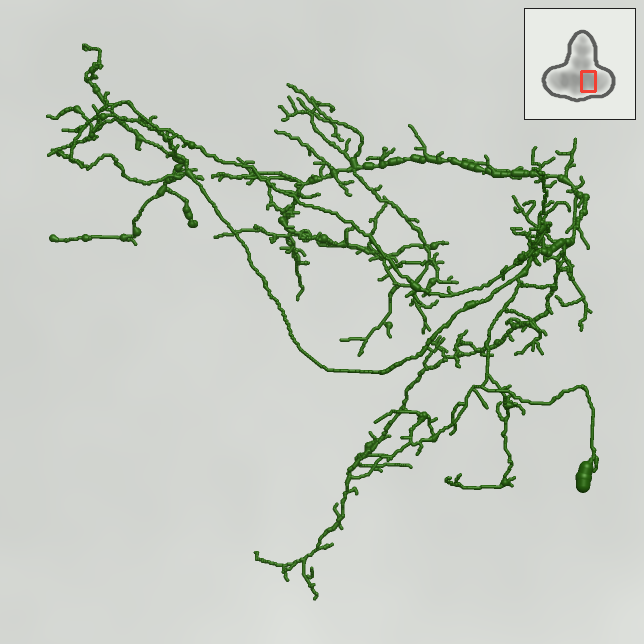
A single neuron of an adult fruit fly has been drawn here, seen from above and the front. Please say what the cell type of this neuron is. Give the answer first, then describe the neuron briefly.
The cell type is PLP054. This is a central-brain intrinsic neuron. Its cell body lies at the lower right of the picture. The picture shows more than a hundred branch ends.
